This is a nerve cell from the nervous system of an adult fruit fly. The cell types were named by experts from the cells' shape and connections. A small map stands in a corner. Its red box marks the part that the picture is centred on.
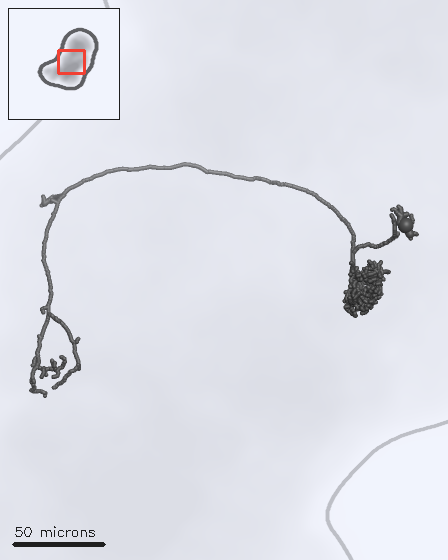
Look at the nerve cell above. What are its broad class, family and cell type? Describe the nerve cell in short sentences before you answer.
Its cell body lies on the right of the picture. By the scale bar it is about 200 microns wide in this view. This is a central-brain intrinsic neuron. Its family is hemilineage ALad1. It is of cell type VA1d_adPN.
